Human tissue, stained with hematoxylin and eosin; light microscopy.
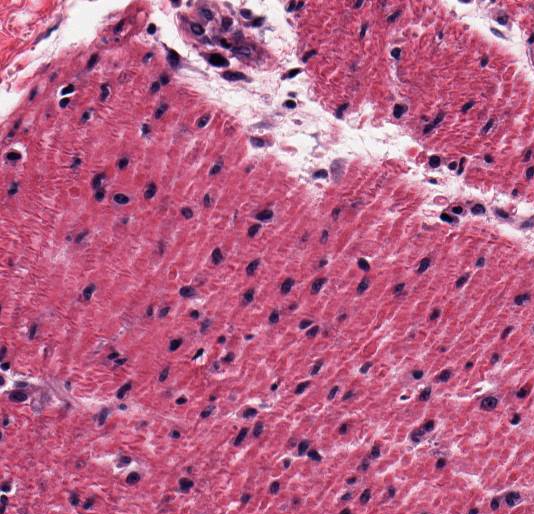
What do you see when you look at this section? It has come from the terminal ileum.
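What strikes me first is that pink muscle fibres, grouped into bundles, fill almost the whole field. Within each bundle they run parallel to one another. Their cytoplasm is abundant, eosinophilic and finely fibrillar, and the nuclei, dark and oval to elongated, seem scattered fairly evenly through them.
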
